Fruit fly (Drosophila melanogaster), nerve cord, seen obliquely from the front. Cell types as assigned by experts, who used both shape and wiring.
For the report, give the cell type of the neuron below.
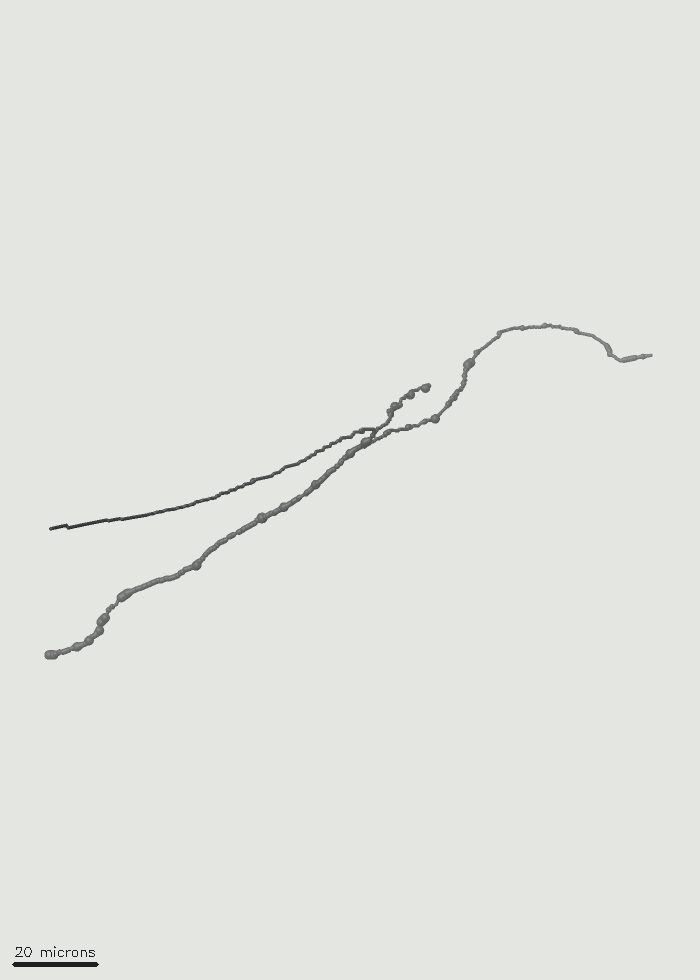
SNpp18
